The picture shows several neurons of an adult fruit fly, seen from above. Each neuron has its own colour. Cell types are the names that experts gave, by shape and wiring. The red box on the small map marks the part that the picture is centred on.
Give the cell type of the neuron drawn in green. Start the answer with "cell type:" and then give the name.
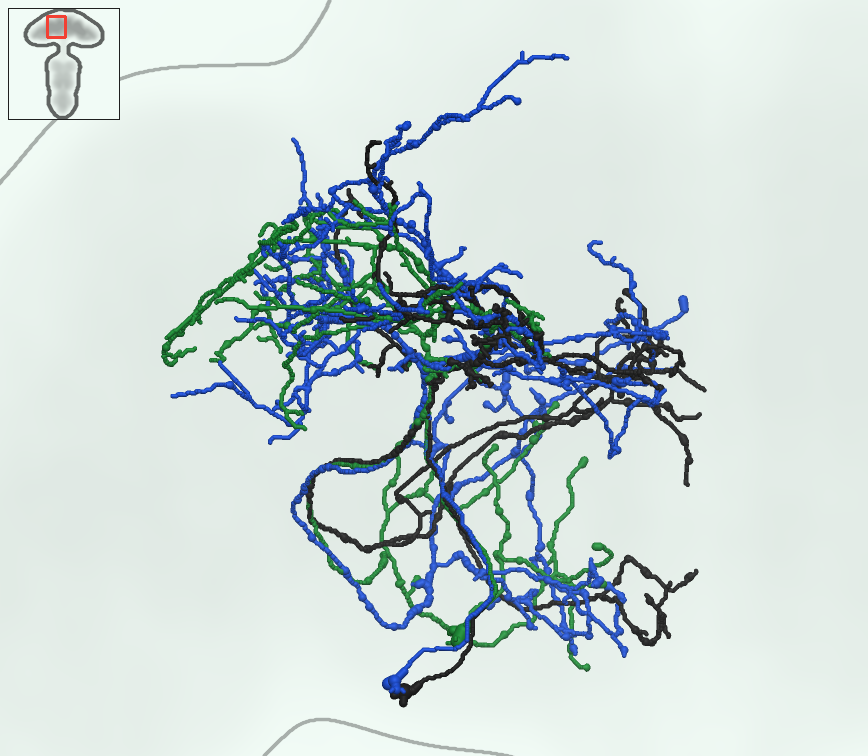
cell type: AVLP709m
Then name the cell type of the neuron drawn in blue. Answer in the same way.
cell type: PVLP203m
